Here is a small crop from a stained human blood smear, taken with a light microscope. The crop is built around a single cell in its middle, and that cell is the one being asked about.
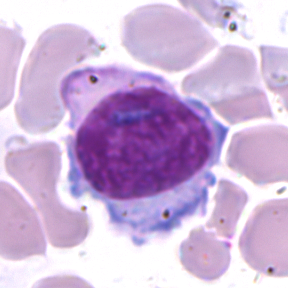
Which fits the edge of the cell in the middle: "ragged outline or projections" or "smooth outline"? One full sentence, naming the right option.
Rough rather than smooth is the outline of this cell.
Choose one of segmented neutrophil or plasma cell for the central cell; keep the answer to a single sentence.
Of the cells in this crop, the central one is a plasma cell.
